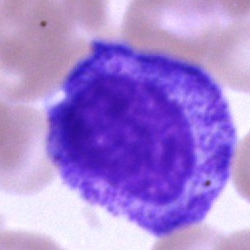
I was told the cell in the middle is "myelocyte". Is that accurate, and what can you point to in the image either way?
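Not quite: this is a promyelocyte, not a myelocyte. Look at the cytoplasm, which stains deep blue.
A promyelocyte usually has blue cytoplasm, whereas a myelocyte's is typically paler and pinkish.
The chromatin is dark purple and finely textured, not clumped into coarse blocks.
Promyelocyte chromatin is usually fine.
The nucleus takes up most of this roughly oval, slightly bumpy cell and sits off-centre toward the upper left, so the band of cytoplasm is wider on the right and lower side.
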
